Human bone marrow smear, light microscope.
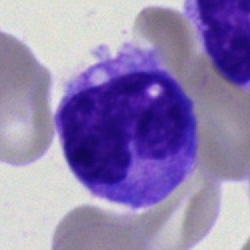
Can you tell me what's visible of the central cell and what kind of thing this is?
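Roughly round in outline, the central cell is mostly filled by its nucleus. A deep notch cuts into the nucleus from its lower side. The chromatin is dark purple and coarsely clumped. The cell is a monocyte.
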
